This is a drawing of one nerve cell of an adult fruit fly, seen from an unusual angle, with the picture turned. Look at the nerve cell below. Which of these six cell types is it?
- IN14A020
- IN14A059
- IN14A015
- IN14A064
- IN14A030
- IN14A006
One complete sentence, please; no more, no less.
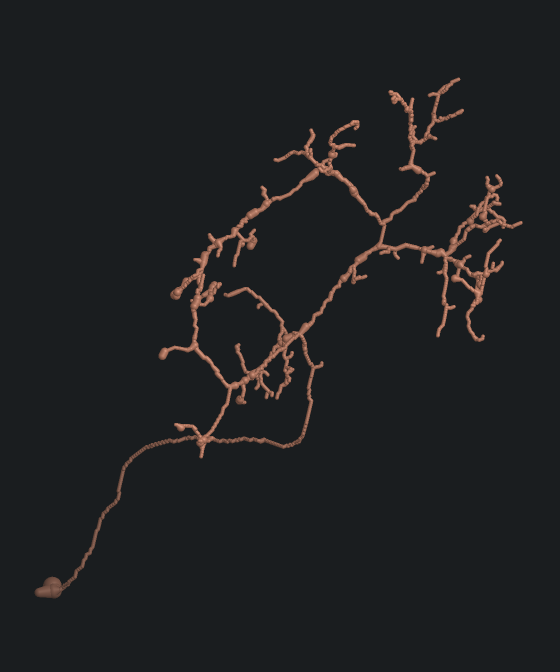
This neuron is recognized as the cell type IN14A059.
